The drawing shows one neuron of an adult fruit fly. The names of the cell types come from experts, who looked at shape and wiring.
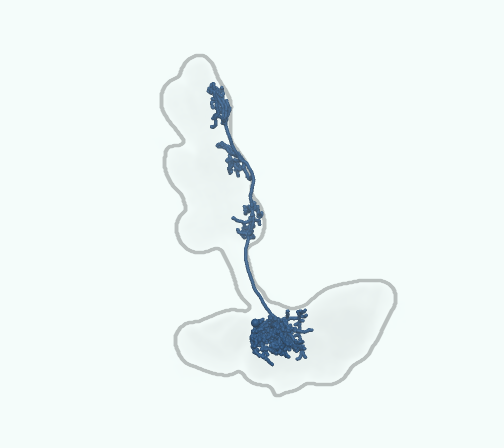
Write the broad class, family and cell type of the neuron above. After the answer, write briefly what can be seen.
Its broad class is descending neuron. The family is DNge. It is of cell type DNge048. It runs through the neck, between the brain and the nerve cord. Its cell body lies at the bottom of the picture.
